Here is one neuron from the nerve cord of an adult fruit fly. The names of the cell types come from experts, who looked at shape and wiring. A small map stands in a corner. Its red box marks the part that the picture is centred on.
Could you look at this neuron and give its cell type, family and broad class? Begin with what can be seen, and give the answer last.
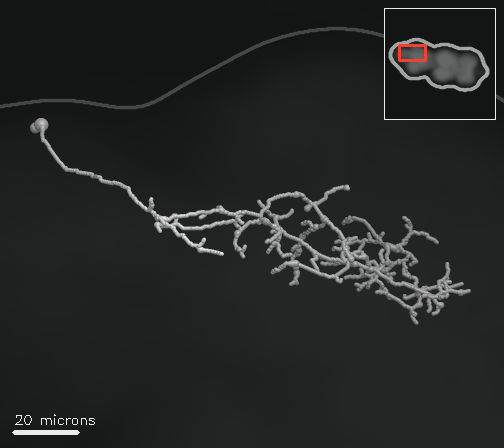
From left to right in the picture it spans about 140 microns. Dozens of branch ends can be seen. Its cell type is IN20A.22A086. The family is hemilineage 20A.22A. Its broad class is nerve-cord intrinsic neuron.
